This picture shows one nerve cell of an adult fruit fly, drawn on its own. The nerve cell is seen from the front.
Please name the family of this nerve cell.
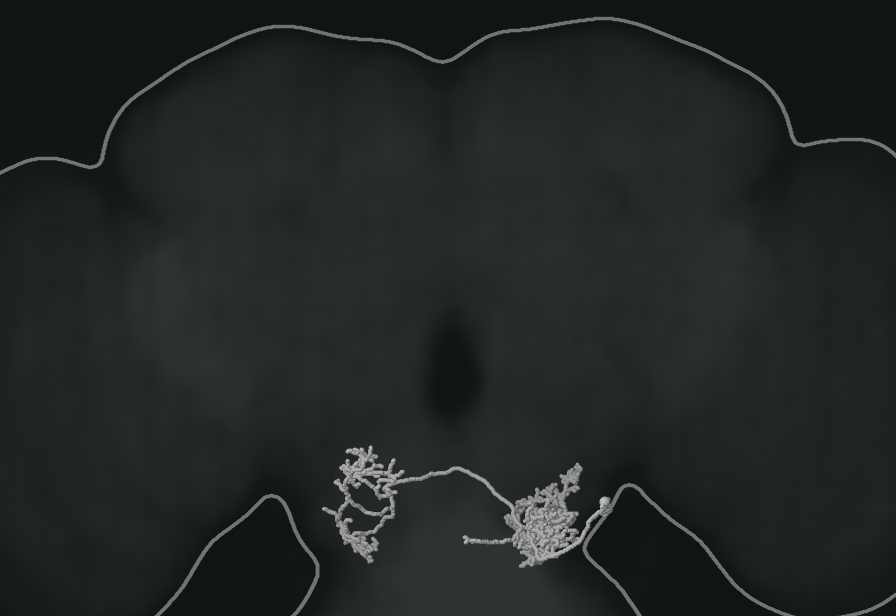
hemilineage MX7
